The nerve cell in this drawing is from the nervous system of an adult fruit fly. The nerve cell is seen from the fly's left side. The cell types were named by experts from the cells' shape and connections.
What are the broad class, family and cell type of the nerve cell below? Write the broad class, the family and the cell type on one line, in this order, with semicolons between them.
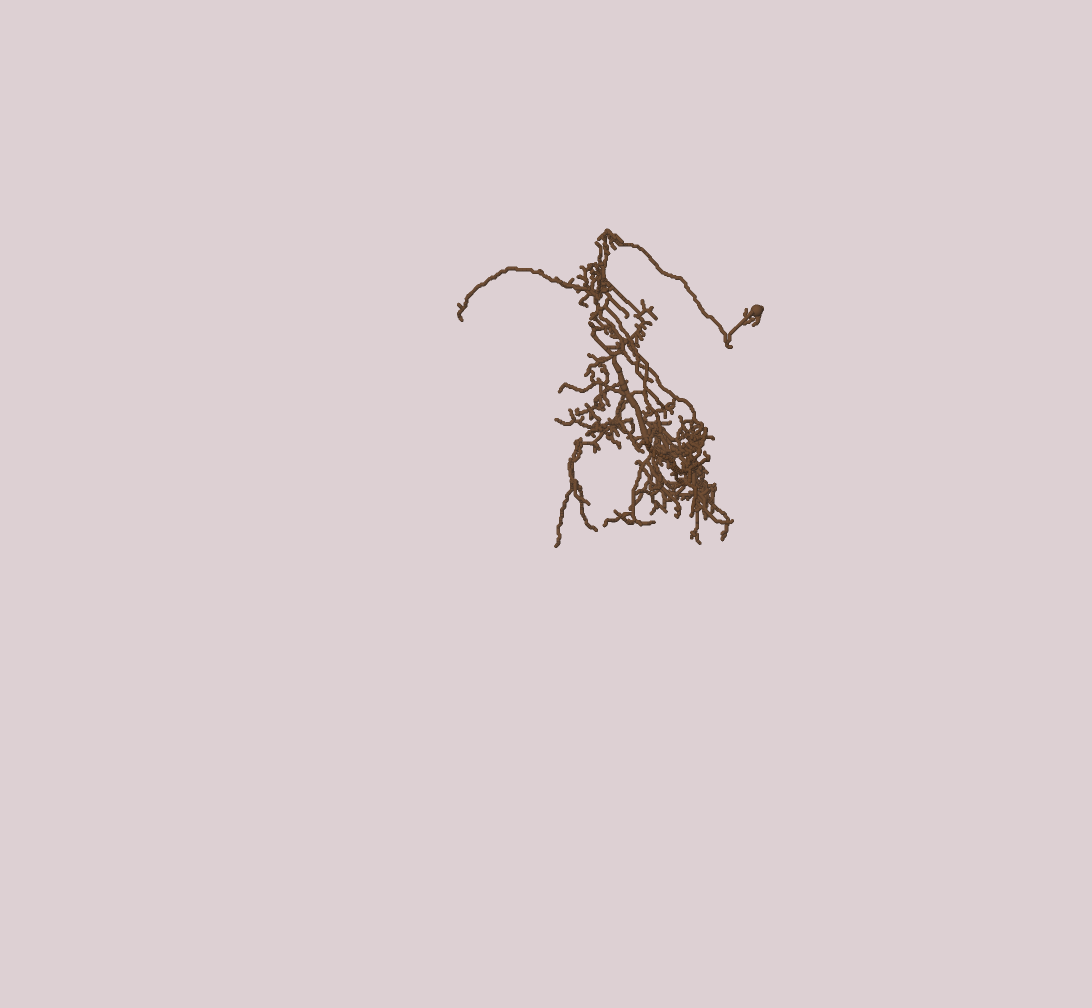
central-brain intrinsic neuron; hemilineage DM4_dorsal; CL158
